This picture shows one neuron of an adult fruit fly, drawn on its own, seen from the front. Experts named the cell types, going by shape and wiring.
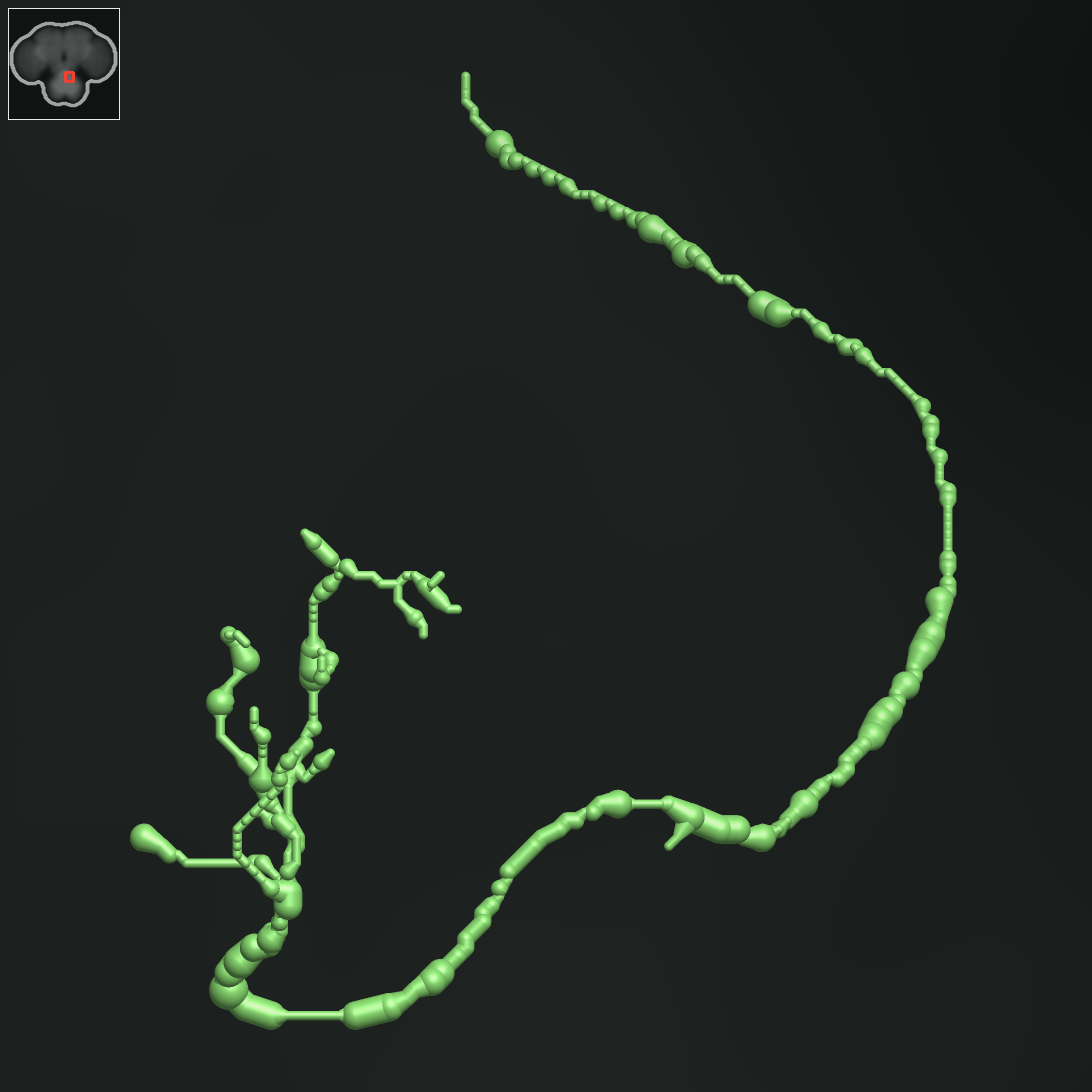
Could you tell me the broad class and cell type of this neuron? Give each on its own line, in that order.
sensory neuron entering the nerve cord
SNxx04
